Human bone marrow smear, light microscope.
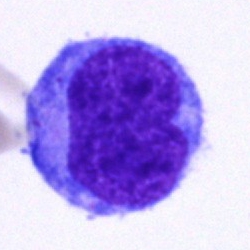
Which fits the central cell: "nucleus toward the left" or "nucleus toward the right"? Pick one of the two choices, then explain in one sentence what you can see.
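Nucleus toward the right. The nucleus lies off-centre toward the right of the cell, leaving a wider band of cytoplasm on the left.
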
